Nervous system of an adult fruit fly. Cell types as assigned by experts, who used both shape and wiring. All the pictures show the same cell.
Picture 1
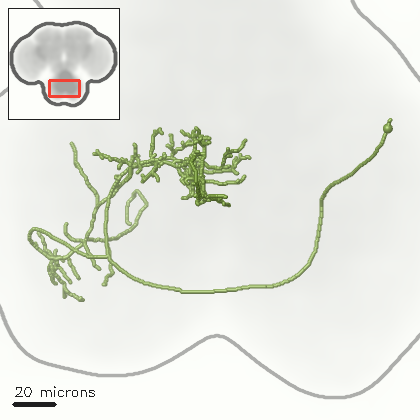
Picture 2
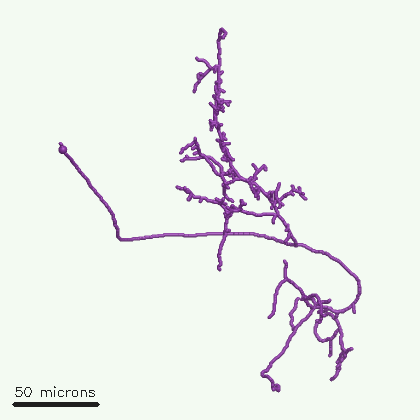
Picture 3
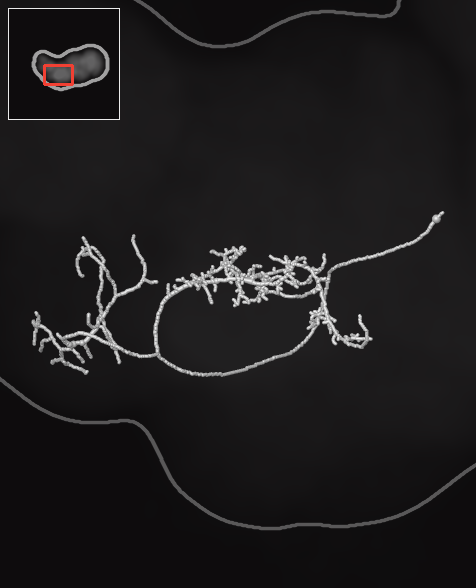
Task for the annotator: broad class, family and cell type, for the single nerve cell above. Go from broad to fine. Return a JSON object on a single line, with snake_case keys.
{"broad_class": "nerve-cord intrinsic neuron", "family": "hemilineage 01A", "cell_type": "IN01A050"}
